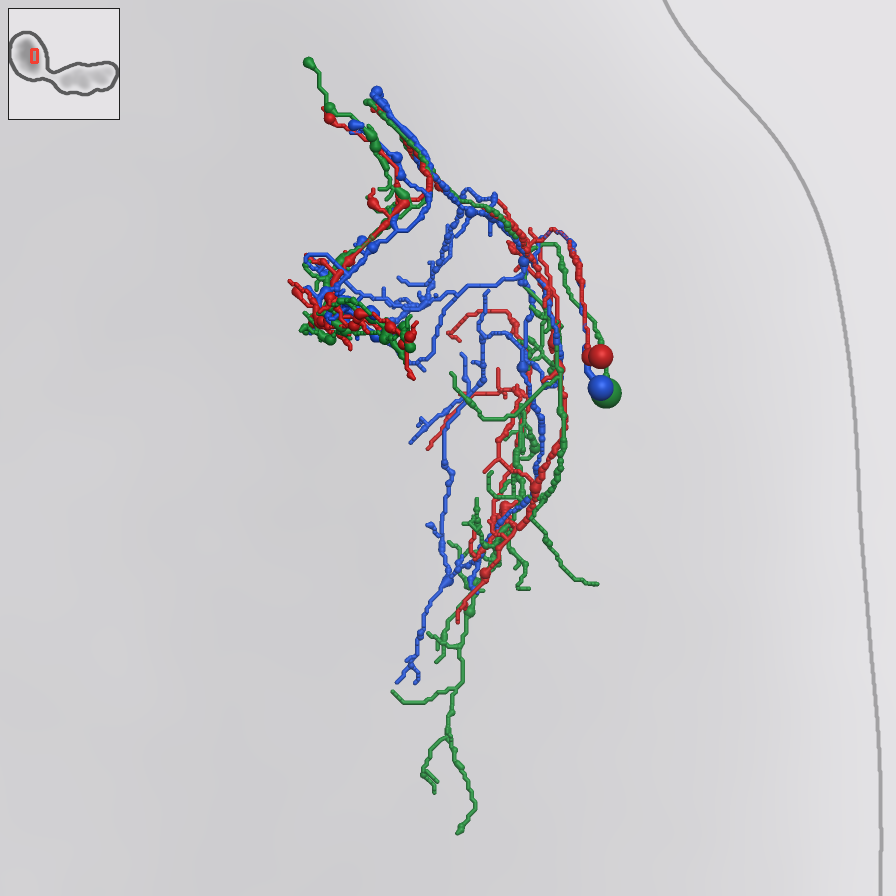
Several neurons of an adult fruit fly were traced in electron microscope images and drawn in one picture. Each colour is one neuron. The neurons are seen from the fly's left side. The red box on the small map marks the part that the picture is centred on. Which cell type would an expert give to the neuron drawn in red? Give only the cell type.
CB1997_b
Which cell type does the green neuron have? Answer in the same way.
CB1997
